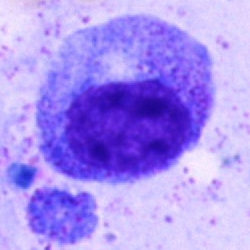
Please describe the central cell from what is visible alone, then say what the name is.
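Roughly round outline, edge slightly uneven. Nuclear chromatin deep purple, with darker clumped patches. Cytoplasm stained blue-violet. Cell: promyelocyte.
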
